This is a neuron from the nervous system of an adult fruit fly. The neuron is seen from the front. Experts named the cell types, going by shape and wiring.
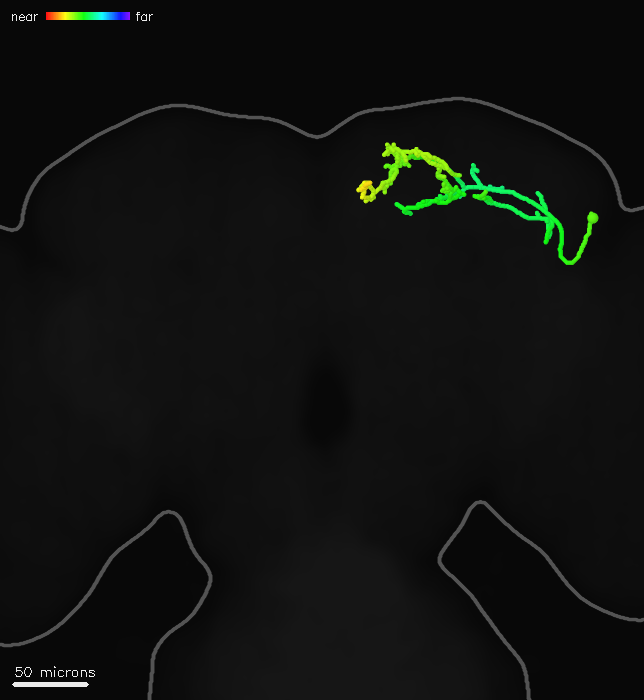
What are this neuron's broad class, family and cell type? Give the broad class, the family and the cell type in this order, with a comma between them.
central-brain intrinsic neuron, hemilineage SIPa1_ventral, CB4195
